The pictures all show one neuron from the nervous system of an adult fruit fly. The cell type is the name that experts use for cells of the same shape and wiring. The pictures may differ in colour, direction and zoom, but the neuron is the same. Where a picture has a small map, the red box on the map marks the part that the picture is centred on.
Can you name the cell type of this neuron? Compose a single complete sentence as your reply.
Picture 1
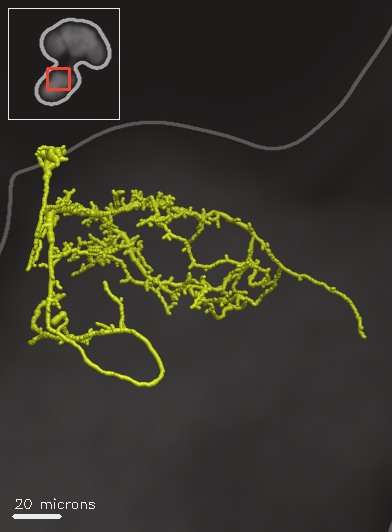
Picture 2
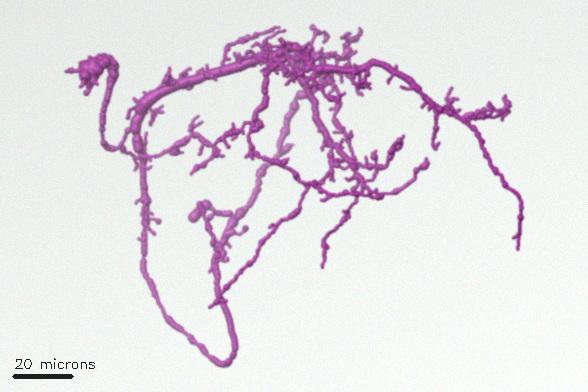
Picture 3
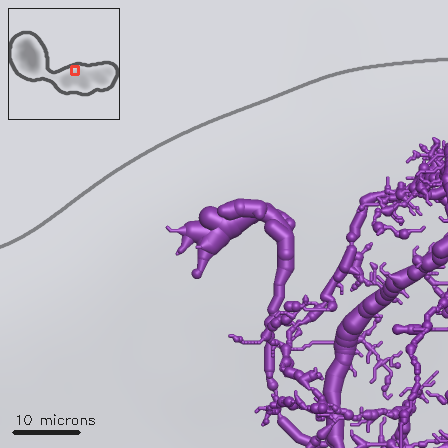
Of the cell type dMS2 is this neuron.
